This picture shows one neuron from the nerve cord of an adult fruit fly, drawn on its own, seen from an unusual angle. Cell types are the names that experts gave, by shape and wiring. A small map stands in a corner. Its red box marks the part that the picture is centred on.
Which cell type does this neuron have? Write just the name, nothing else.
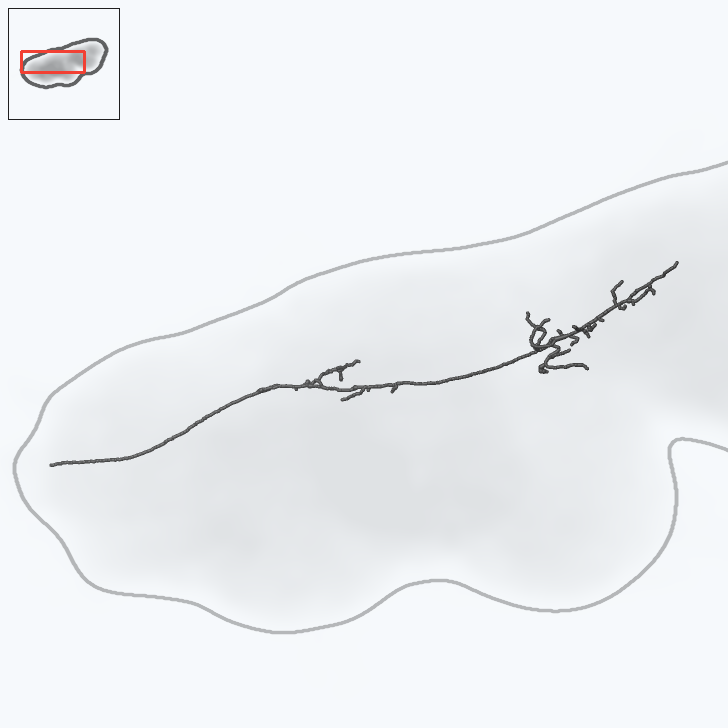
DNge088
